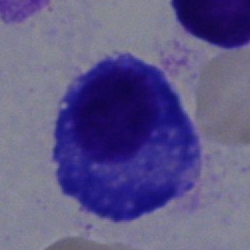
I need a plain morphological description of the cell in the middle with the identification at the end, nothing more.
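The nucleus stains a dense, dark purple throughout. Plentiful cytoplasm forms a broad zone, mostly beneath the nucleus, and stains deep blue. Many small pale spots are scattered through the cytoplasm below the nucleus. This is a plasma cell.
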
